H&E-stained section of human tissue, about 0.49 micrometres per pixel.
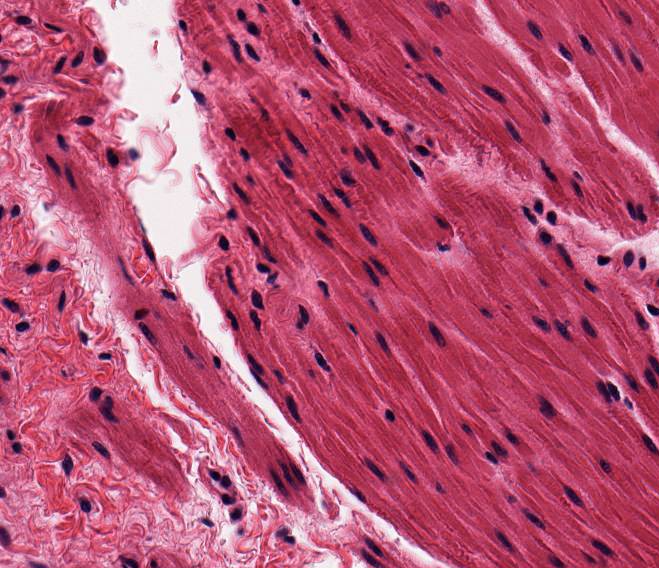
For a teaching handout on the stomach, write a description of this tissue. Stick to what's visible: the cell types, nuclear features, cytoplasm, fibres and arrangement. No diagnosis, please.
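First, closely packed muscle fibres fill the right two-thirds of the field. Next, their nuclei: dark, elongated ovals lying lengthwise along the fibres. Then the left edge, where loose, wavy pink collagen fibres carry scattered dark nuclei. Finally, fat cells: none anywhere in the field.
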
